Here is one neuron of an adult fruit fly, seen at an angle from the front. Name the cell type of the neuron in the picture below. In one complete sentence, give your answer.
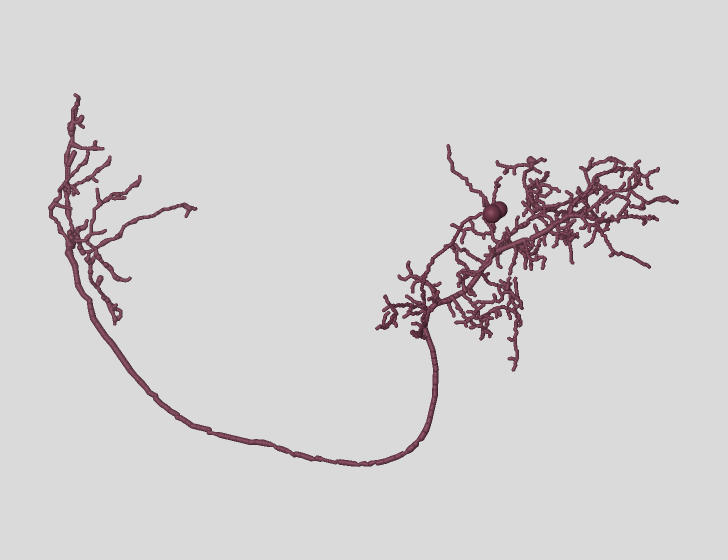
The cell type name for this neuron is IN01A038.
